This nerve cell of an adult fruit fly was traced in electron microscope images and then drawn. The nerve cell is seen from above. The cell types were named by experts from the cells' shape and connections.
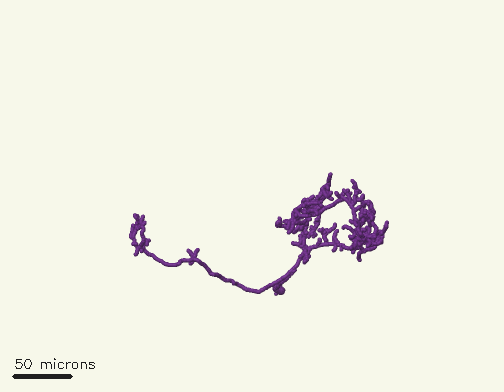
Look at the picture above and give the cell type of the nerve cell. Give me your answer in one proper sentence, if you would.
The cell type that this nerve cell has is CB0432.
